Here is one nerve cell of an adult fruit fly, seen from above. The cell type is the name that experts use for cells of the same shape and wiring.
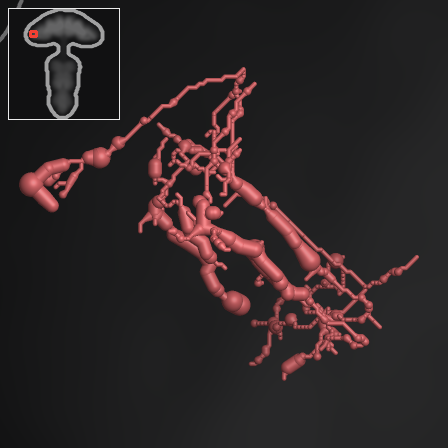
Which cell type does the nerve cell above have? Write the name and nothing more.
Dm9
